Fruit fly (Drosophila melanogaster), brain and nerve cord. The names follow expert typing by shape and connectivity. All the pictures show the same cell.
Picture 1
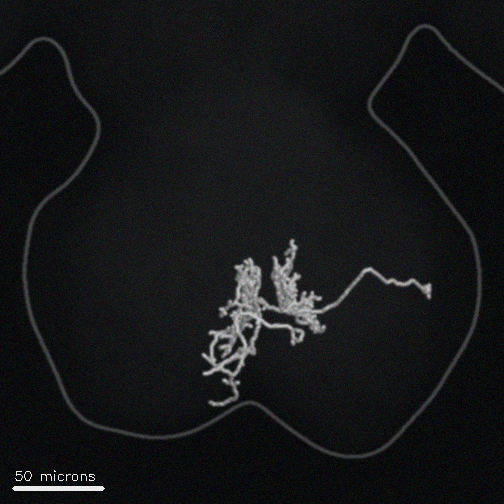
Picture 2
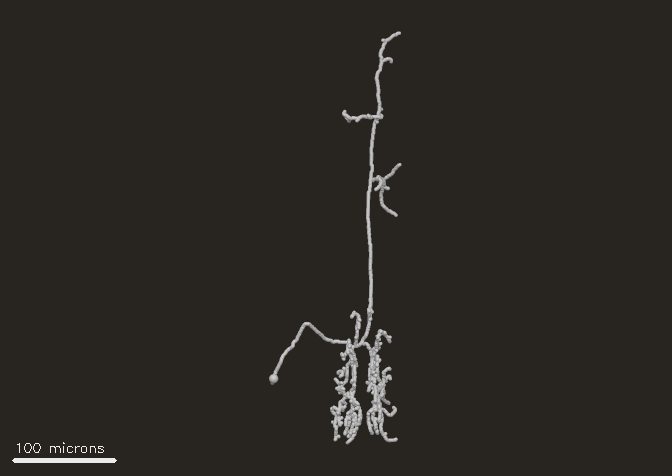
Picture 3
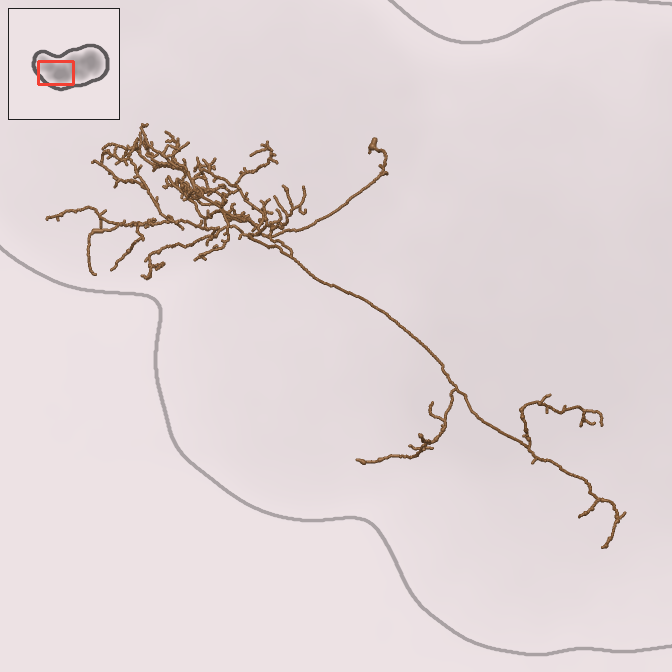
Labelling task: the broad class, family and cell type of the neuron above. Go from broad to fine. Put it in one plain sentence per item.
A nerve-cord intrinsic neuron of hemilineage 09B, type IN09B046.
